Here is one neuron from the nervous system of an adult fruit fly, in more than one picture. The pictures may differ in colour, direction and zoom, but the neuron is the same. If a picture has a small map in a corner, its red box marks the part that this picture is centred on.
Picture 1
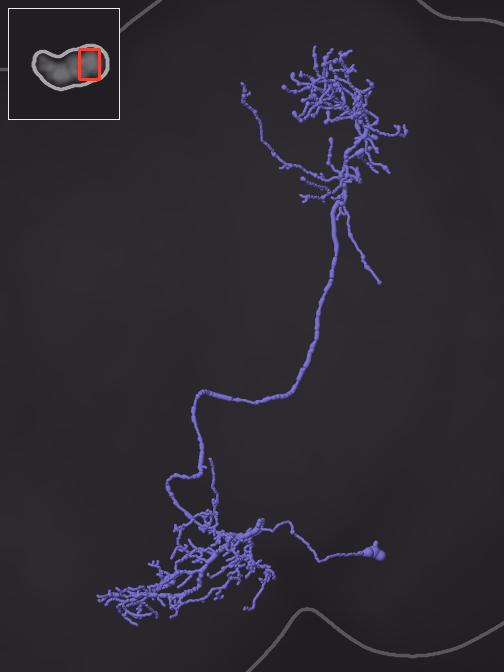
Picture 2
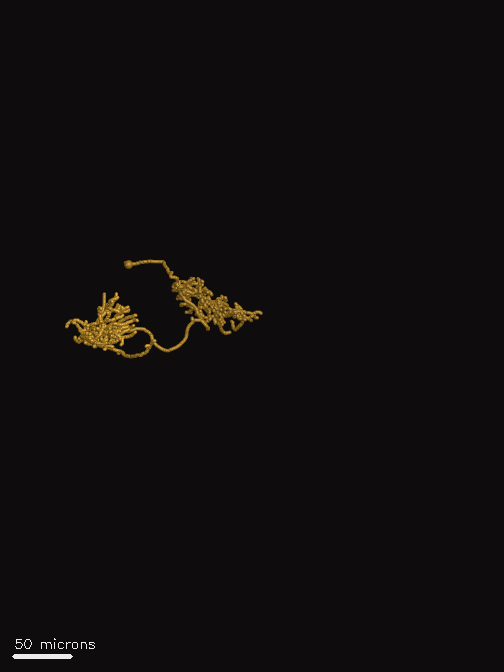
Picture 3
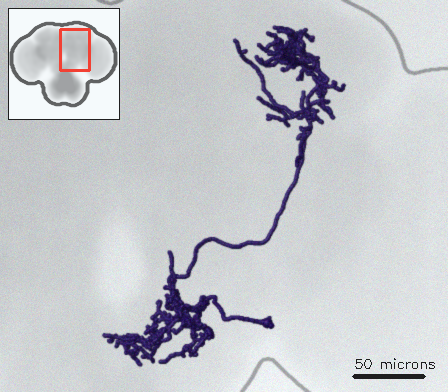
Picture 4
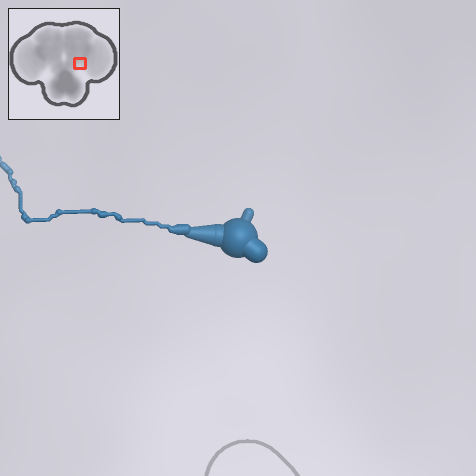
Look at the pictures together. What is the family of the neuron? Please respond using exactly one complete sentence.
Family assignment for this neuron is hemilineage VESa1.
